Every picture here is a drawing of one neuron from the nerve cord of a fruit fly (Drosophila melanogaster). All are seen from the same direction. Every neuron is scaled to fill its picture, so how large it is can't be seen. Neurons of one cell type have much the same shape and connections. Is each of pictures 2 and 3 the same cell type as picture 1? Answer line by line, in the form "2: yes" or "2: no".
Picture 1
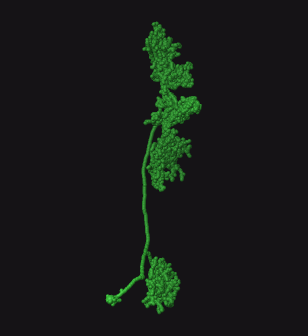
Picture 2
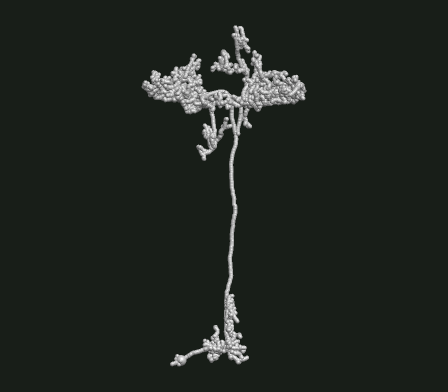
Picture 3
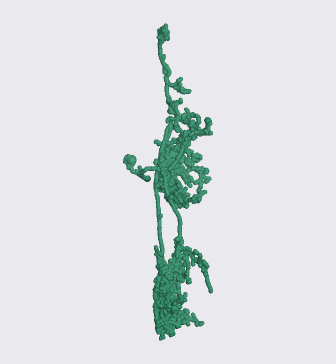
2: no
3: yes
